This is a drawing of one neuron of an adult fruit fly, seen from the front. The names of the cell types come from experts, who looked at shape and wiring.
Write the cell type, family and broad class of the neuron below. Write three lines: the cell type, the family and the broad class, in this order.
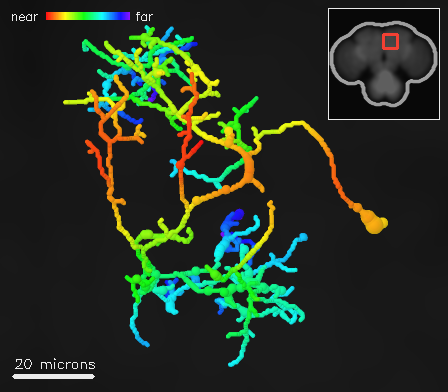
CRE043_d
hemilineage AOTUv1_medial
central-brain intrinsic neuron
